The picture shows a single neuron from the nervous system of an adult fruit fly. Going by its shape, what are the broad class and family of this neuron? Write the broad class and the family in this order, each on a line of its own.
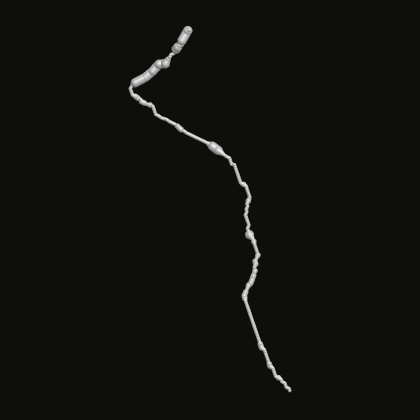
photoreceptor or other optic-lobe sensory neuron
class visual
